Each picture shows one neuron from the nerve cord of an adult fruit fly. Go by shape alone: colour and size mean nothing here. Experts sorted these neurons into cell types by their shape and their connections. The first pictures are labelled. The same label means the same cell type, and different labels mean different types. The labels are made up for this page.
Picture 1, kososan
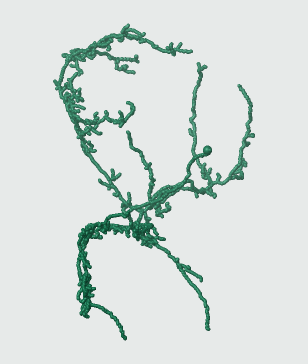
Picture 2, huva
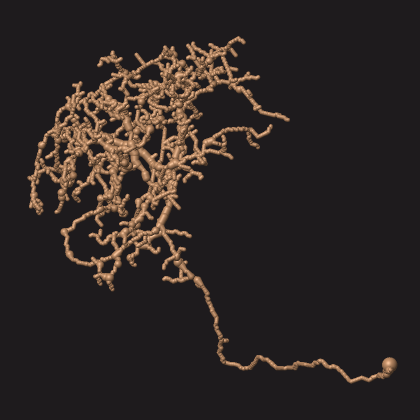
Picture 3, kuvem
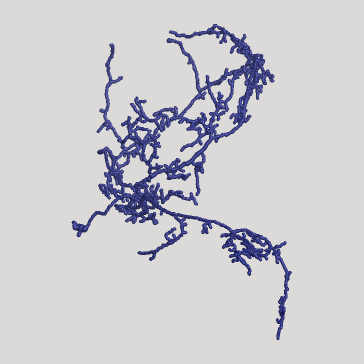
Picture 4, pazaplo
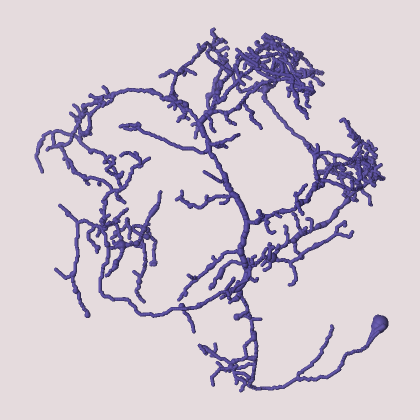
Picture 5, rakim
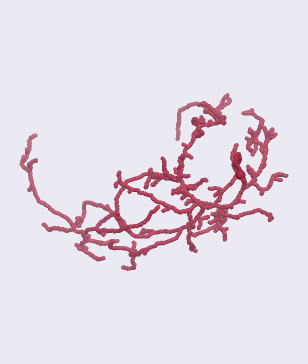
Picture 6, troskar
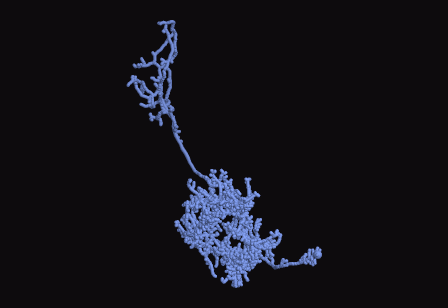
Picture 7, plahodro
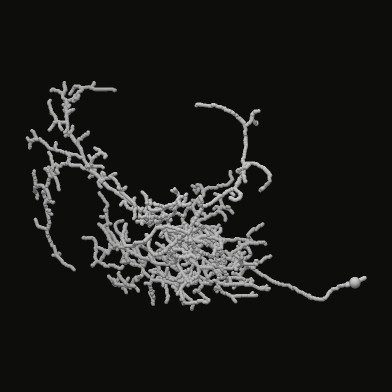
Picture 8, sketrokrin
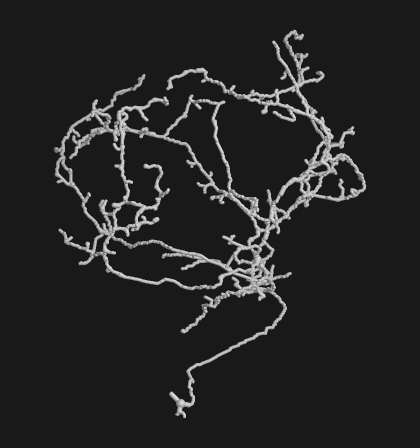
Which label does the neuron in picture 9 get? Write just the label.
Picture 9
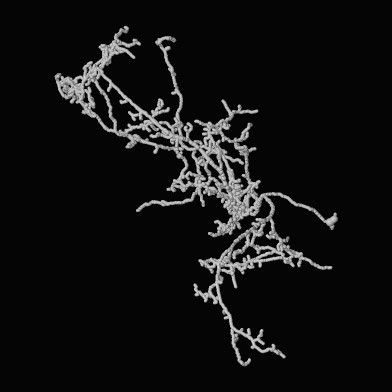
kuvem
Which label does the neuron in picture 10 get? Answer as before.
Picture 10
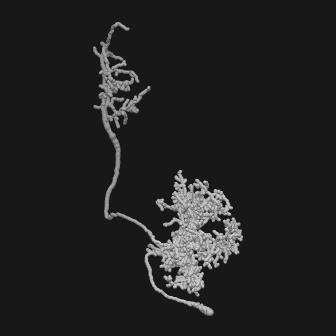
troskar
